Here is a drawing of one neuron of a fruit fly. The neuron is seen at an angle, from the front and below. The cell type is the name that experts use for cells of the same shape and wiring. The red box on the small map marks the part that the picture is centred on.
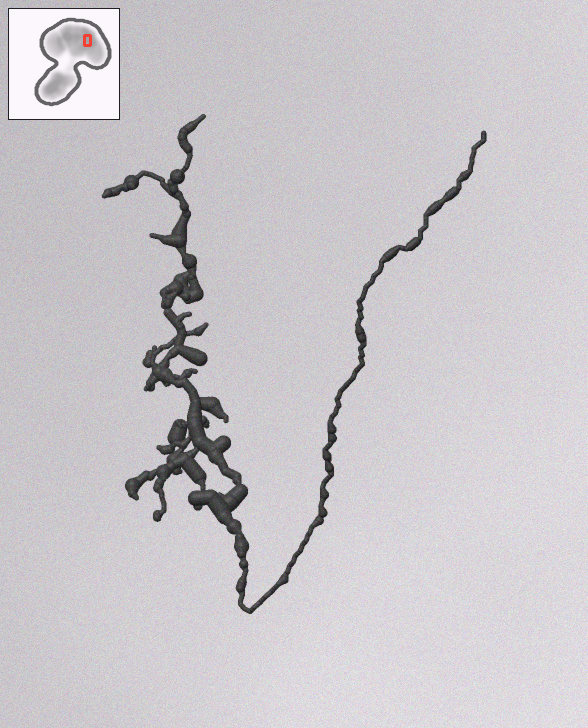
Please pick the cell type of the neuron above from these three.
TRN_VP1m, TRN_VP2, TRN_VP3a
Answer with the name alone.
TRN_VP1m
